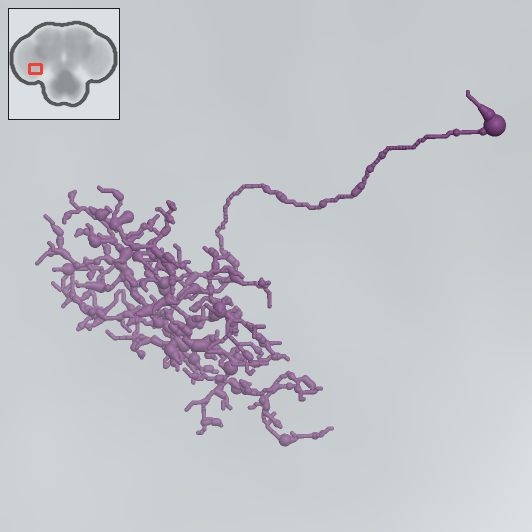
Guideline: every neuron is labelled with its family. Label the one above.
Pm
